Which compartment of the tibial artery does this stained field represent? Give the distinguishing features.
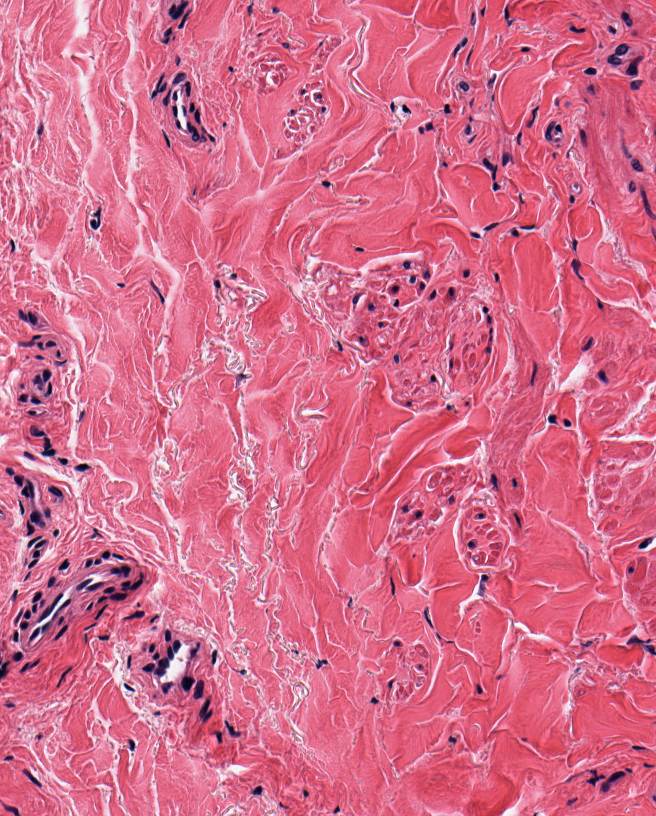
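Tunica adventitia is the part on view. Its collagen bundles stain a strong pink-red with eosin, and cells are sparse, mostly small, dark, elongated fibroblast nuclei lying between the bundles.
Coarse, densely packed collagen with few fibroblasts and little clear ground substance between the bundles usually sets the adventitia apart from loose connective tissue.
Small blood vessels with narrow slit-like lumens and plump dark wall nuclei lie toward the left edge, and no epithelium is present.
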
